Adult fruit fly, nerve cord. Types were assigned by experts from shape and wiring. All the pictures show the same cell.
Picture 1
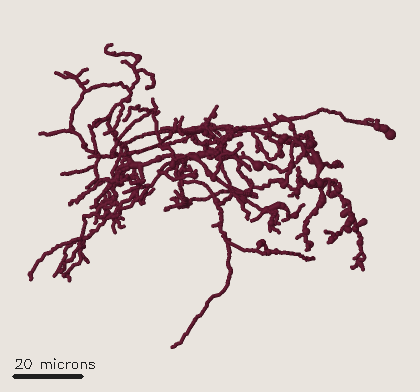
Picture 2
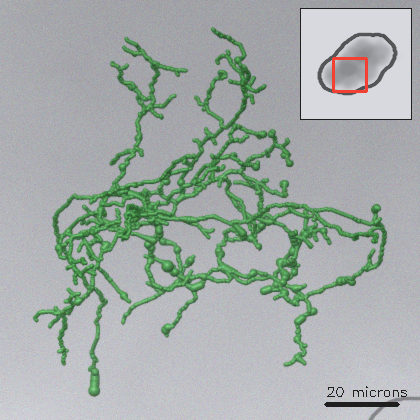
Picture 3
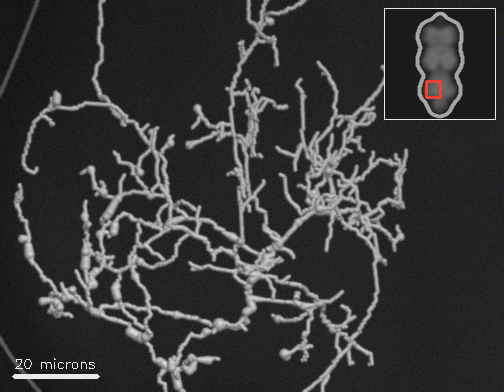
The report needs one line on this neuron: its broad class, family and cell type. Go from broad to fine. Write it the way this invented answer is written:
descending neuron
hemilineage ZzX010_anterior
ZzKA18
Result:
nerve-cord intrinsic neuron
hemilineage 03A
IN03A064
